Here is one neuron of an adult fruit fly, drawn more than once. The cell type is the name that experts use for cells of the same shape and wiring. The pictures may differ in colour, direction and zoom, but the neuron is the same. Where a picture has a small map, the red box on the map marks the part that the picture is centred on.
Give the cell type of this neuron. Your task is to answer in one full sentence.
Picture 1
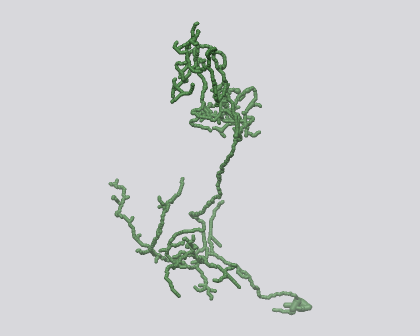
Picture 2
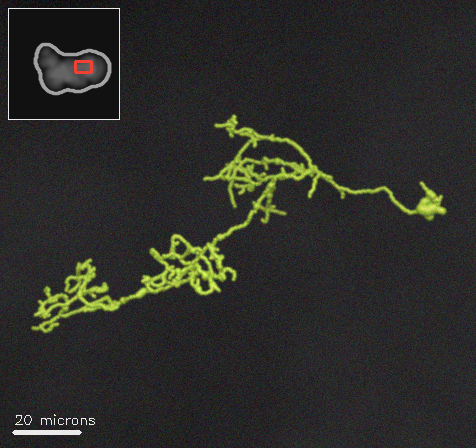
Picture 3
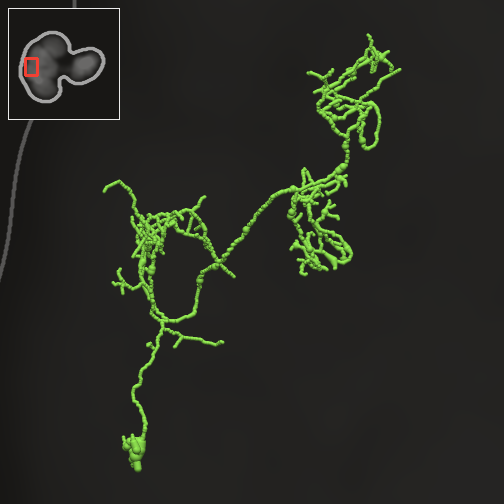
The neuron has PAM06 as its cell type.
